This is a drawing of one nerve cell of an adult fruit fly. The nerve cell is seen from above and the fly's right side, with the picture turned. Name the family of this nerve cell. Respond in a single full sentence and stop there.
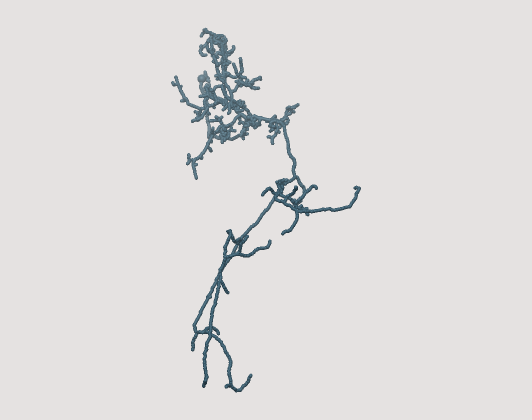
In family hemilineage 08B, this nerve cell is included.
